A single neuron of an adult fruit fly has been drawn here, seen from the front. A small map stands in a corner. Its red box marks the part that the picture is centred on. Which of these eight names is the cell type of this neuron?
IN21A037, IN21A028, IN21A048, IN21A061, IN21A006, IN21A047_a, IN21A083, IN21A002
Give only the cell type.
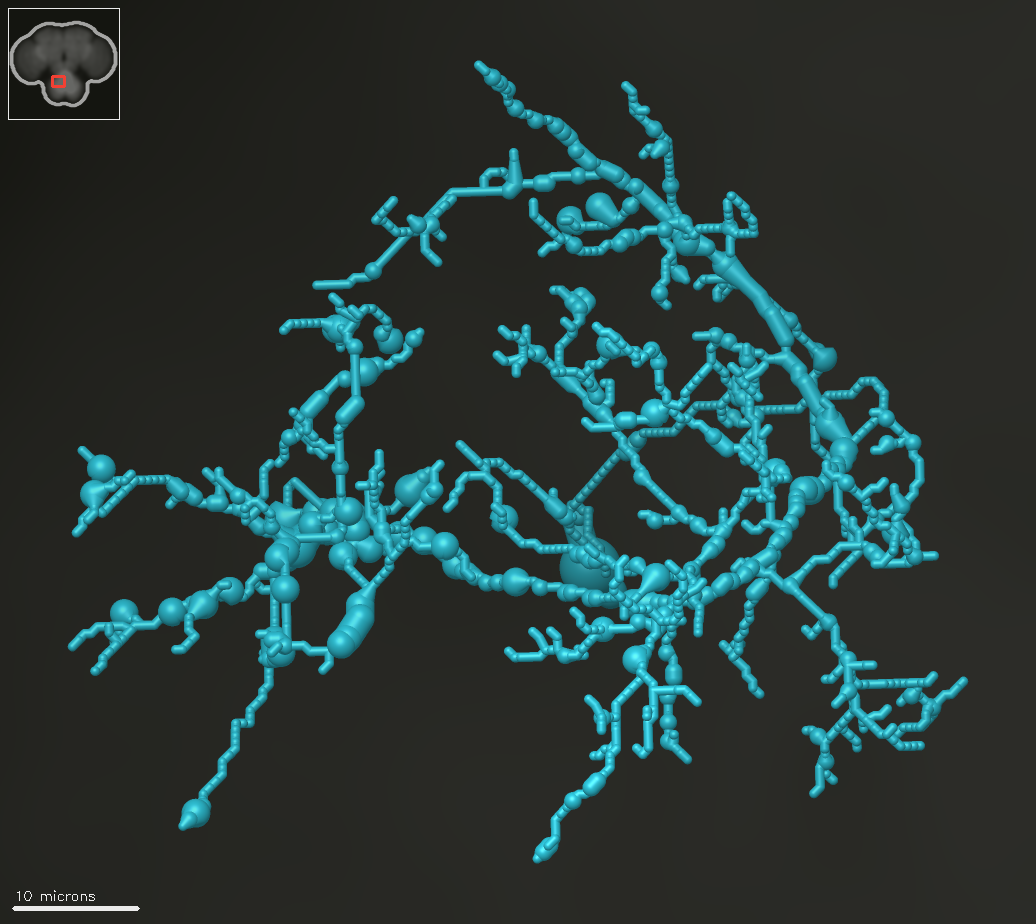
IN21A048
